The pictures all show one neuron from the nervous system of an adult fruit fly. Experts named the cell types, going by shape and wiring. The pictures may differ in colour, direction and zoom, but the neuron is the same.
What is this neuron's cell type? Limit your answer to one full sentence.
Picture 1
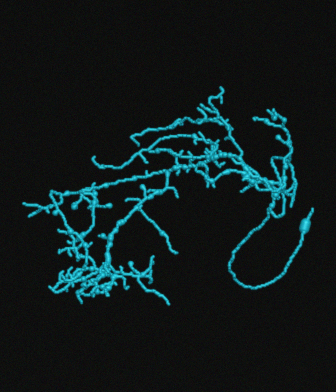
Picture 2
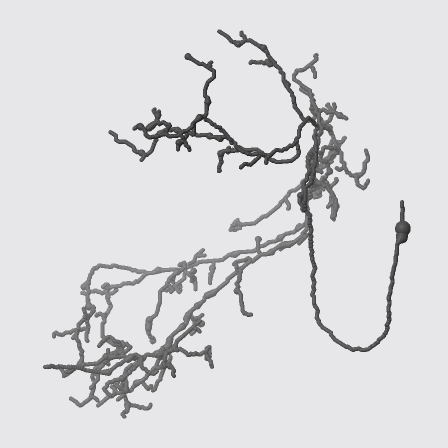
This neuron falls under the cell type LHCENT13_c.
